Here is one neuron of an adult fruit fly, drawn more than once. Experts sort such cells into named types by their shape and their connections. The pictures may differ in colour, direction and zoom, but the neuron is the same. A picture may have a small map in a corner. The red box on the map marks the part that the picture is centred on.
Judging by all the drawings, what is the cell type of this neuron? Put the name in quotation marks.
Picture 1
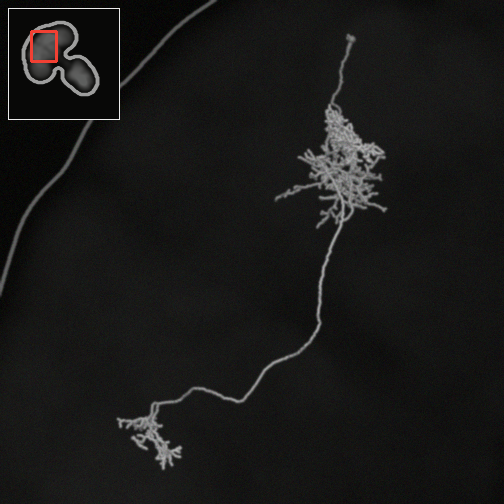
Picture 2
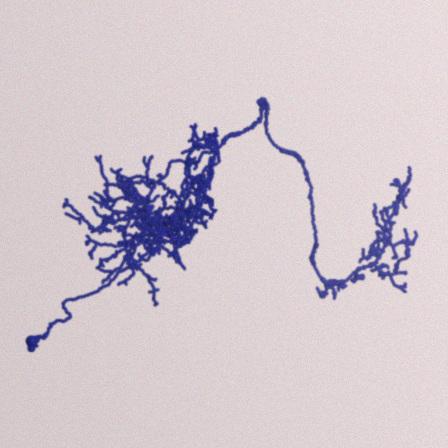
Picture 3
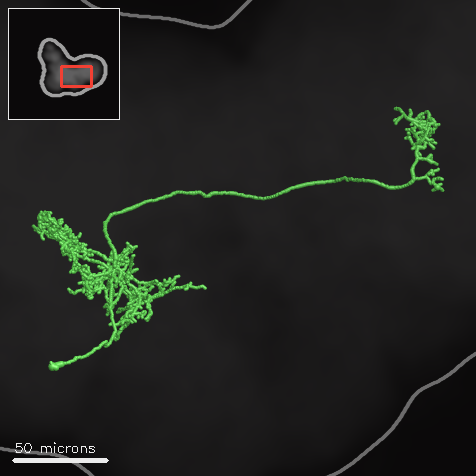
"PVLP030"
